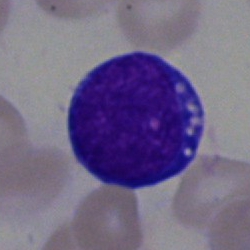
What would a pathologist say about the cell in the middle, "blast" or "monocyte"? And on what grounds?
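This is a blast, not a monocyte. What decides is the cytoplasm, only a scant rim that is widest on the right side.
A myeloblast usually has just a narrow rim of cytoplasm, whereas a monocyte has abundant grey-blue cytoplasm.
Also seen: deep blue cytoplasm, a row of small clear vacuoles along its right edge, and finely granular, evenly spread chromatin.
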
